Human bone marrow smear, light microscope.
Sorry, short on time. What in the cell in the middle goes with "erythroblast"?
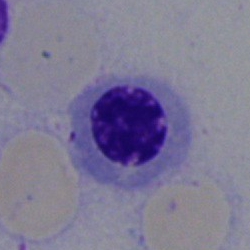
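An erythroblast is shown. Its outline is smooth and roughly round, with no surface projections. The chromatin is dark purple and coarsely clumped, with small paler patches between the clumps. Pale greyish blue cytoplasm forms a complete rim around the nucleus, narrowest above it.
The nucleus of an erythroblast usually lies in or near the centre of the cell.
A complete rim of cytoplasm that is only narrower on one side is in keeping with a nucleus at or close to the centre.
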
